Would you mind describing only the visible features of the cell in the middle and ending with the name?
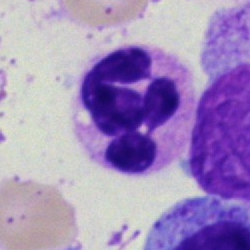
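The cell outline is round, with a smooth edge. Chromatin is dense, dark purple and clumped, and no nucleoli are visible in the nucleus. A small clear spot lies in the cytoplasm at the left edge of the nucleus. Name: segmented neutrophil.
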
